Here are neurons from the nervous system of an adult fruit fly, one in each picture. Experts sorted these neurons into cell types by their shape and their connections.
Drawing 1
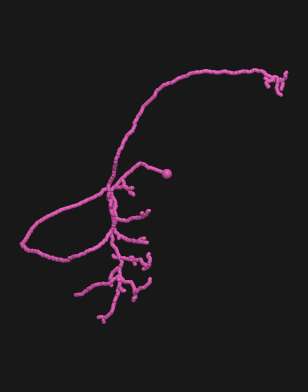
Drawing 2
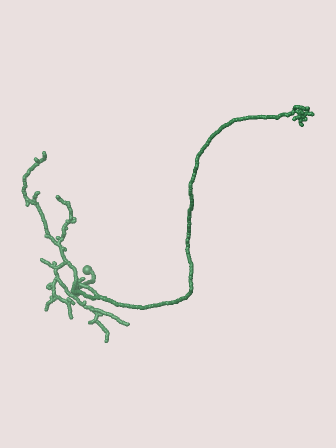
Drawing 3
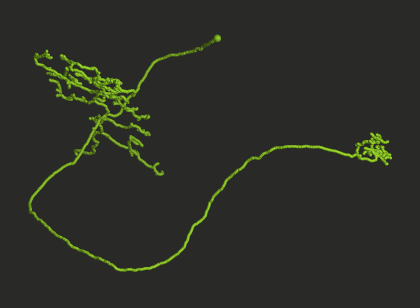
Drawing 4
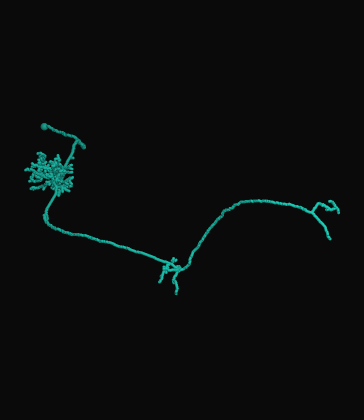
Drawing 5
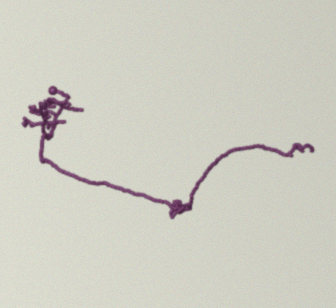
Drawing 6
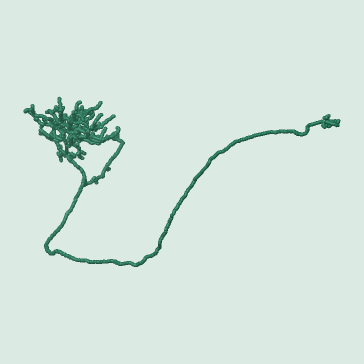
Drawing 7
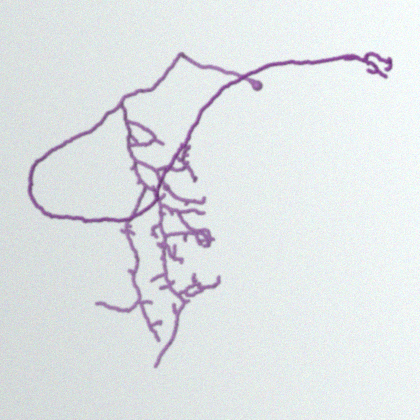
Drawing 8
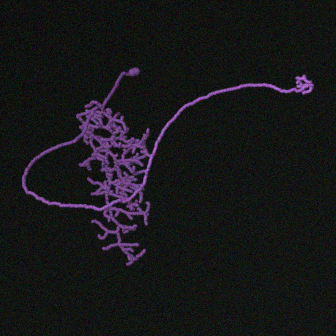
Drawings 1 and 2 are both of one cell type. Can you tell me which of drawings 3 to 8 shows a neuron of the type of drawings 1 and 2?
Drawing 7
